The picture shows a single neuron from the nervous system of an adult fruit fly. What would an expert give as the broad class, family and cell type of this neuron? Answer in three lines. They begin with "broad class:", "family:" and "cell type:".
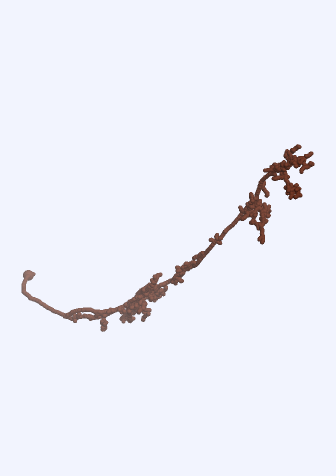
broad class: nerve-cord intrinsic neuron
family: hemilineage 09A
cell type: IN09A023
